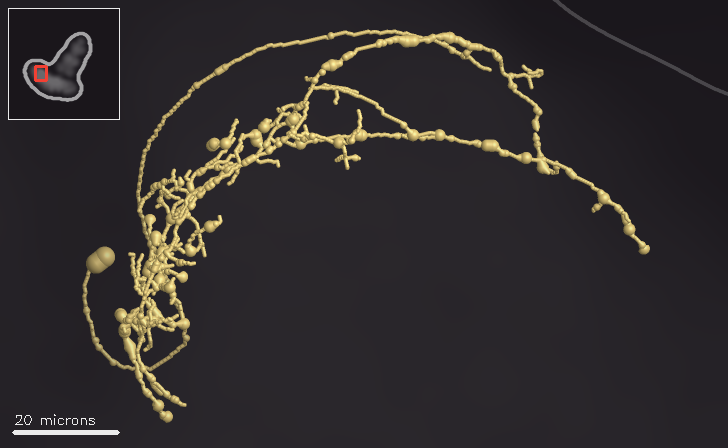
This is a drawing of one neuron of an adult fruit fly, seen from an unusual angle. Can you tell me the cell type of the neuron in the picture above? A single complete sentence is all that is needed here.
This neuron is typed as CB1242.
